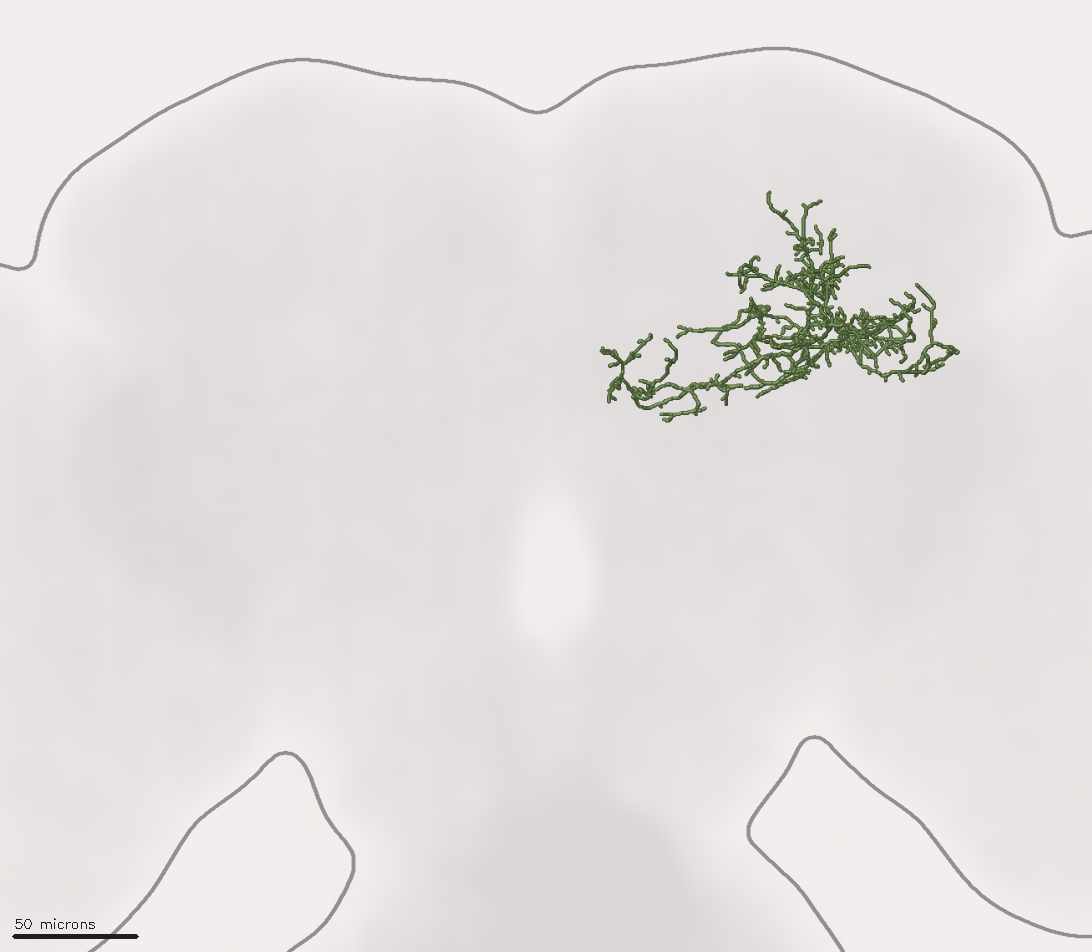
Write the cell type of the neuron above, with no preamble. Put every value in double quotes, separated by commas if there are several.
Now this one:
"PLP239"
